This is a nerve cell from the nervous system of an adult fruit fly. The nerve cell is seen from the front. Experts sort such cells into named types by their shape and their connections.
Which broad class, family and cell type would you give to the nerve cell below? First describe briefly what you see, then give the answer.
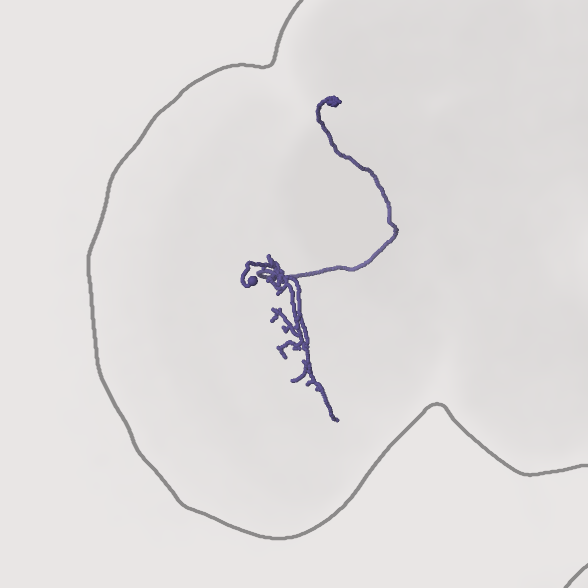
Its cell body lies in the middle of the picture. In this view it is taller than it is wide. It is a visual projection neuron. The family is MeTu. It is of cell type MeTu4d.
